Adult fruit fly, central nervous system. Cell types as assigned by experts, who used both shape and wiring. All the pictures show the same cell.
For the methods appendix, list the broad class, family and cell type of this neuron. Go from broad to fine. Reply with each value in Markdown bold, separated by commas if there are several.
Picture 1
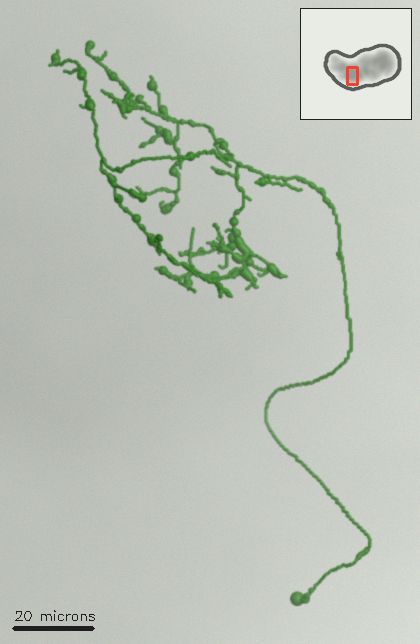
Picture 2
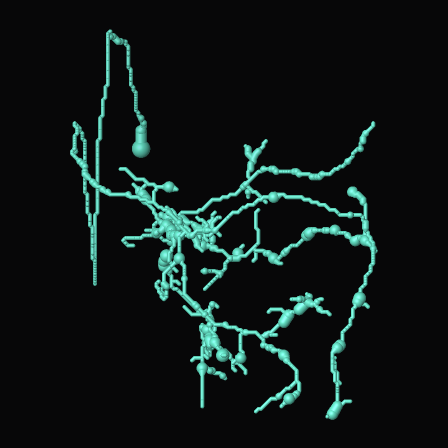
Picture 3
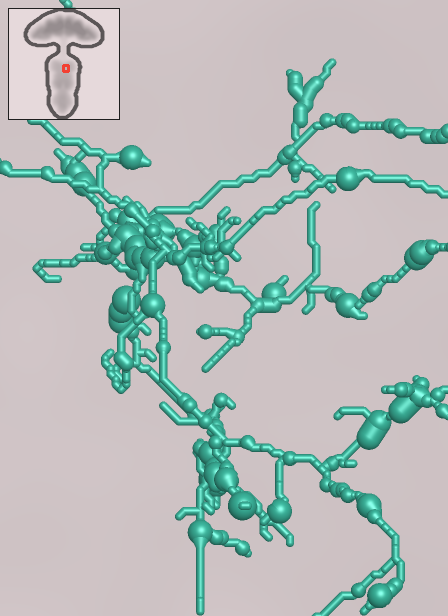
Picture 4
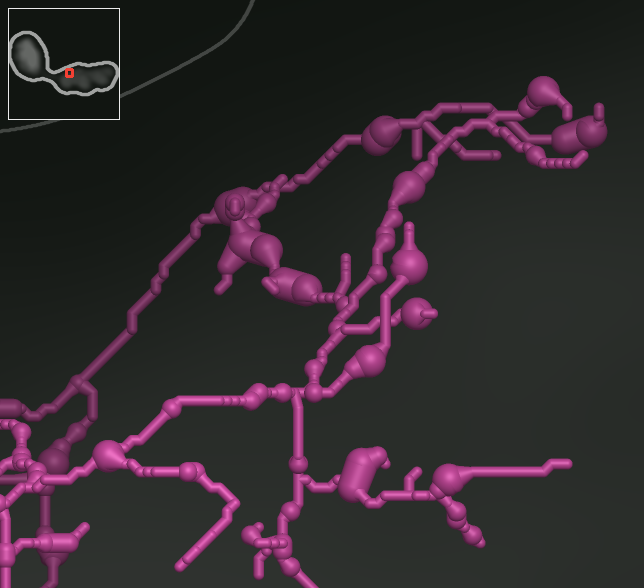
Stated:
**nerve-cord intrinsic neuron**, **hemilineage 02A**, **IN02A057**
